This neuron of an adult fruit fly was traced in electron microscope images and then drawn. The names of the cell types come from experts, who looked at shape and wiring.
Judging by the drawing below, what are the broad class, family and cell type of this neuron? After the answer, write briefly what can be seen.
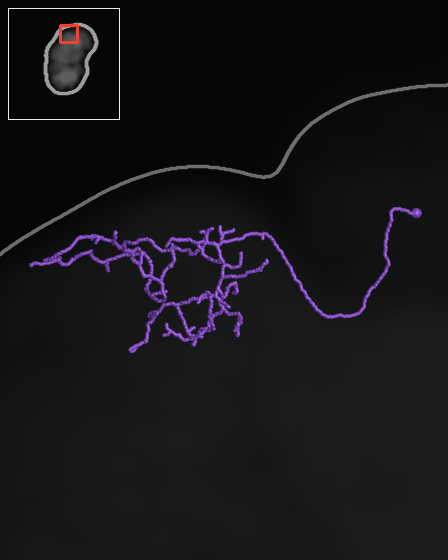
Its broad class is central-brain intrinsic neuron. The family is hemilineage VPNl&d1_dorsal. The cell type is CB2051. As drawn here it is more than twice as wide as it is tall.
